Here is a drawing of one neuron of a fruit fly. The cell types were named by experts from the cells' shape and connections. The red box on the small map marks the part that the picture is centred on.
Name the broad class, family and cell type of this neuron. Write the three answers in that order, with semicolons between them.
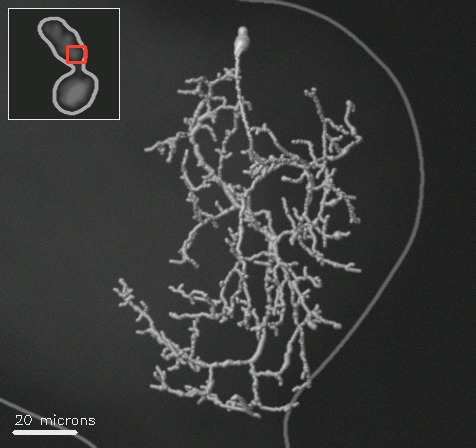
nerve-cord intrinsic neuron; hemilineage 13B; IN13B028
